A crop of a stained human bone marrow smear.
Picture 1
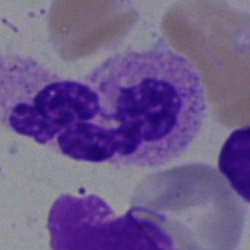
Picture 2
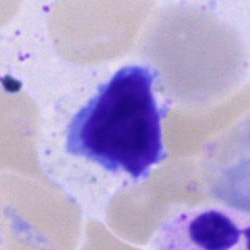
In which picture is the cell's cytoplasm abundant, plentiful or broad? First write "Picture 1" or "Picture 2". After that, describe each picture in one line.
Picture 1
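In picture 1: The cytoplasm is abundant and pale lilac-pink.
In picture 2: The nucleus fills most of the cell, leaving only scant cytoplasm.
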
